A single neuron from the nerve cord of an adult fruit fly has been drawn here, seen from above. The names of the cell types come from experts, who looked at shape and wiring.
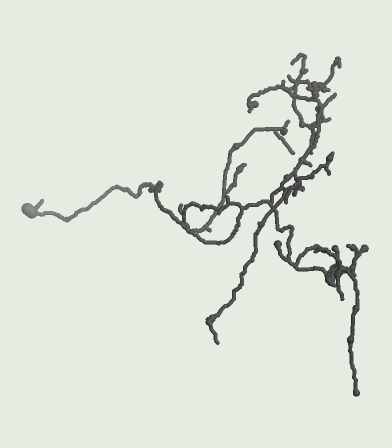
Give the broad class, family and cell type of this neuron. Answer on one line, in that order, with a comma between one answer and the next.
nerve-cord intrinsic neuron, hemilineage 03B, IN03B092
